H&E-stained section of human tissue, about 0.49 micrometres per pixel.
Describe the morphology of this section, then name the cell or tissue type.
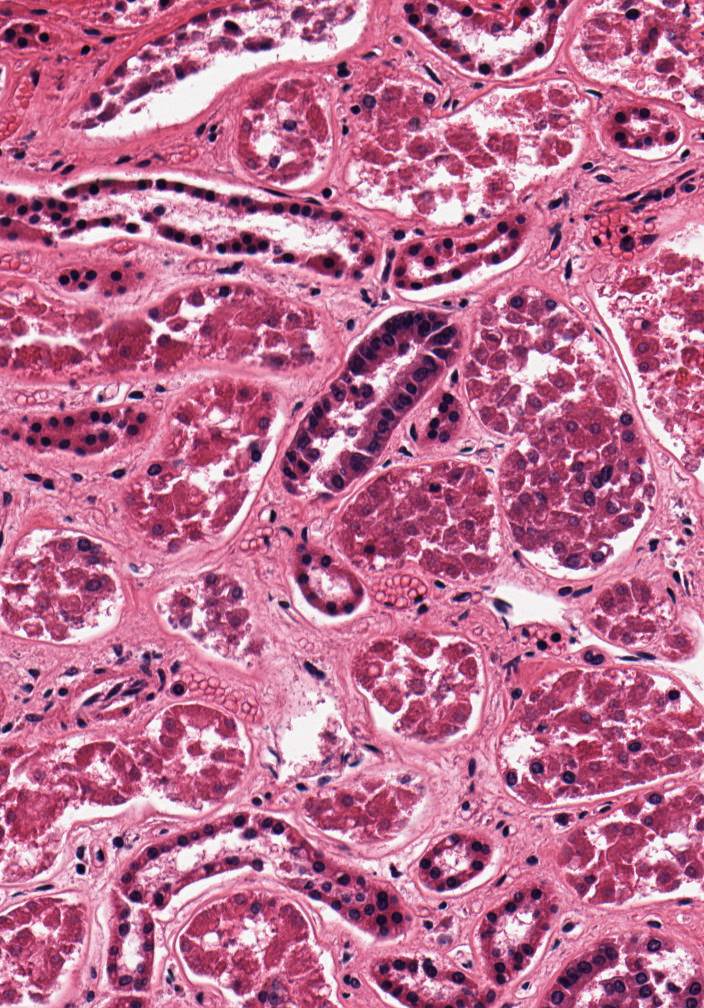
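Most tubules are large; abundant granular eosinophilic cytoplasm nearly fills the lumen, and small round dark nuclei lie within it rather than in a neat basal row. Smaller tubules, like the elongated one near the centre, have cuboidal cells with dark round nuclei closely spaced in a single row. Capillaries between tubules contain clustered red blood cells, for example just below centre. The section is renal cortex.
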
